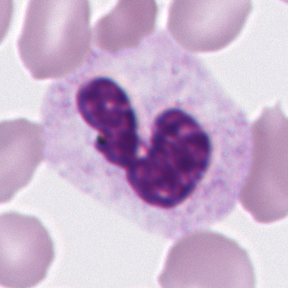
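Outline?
Roughly round, a few edges slightly angular.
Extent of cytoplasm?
Abundant, surrounding the nucleus widely on all sides.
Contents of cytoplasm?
Fine, scattered lilac-pink granules; no vacuoles.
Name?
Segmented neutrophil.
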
